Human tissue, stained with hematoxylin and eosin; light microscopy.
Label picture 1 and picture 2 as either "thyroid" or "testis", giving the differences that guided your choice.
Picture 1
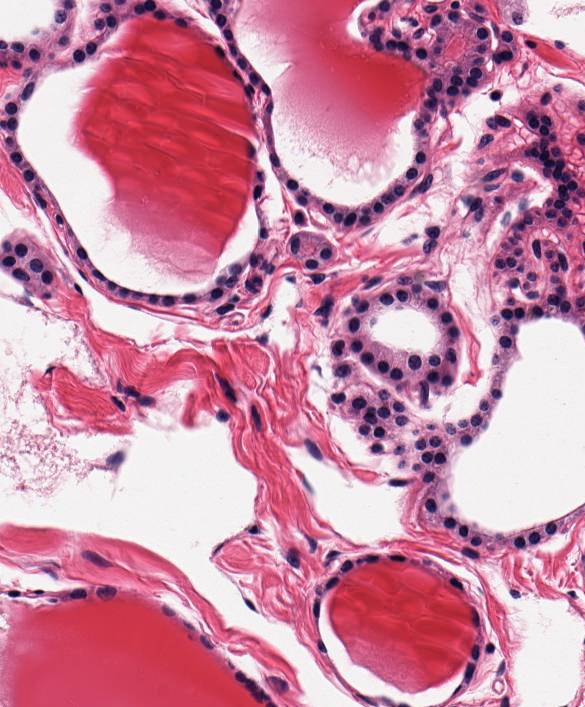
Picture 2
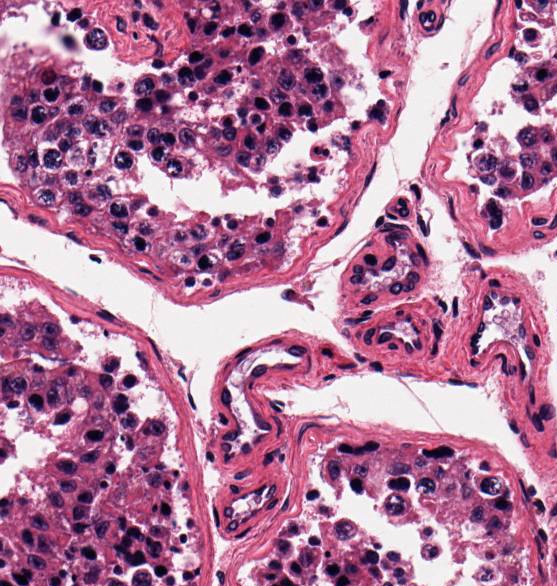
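The thyroid is picture 1; the testis, picture 2. Thyroid: large follicles lined by a single layer of flattened to low cuboidal cells with round dark nuclei; their colloid is retracted from the lining, leaving a clear white gap along the epithelium. Small follicles at the right centre have empty lumens and a cuboidal lining. Wavy pink collagen fibres with scattered slender dark nuclei run between follicles, centre and left. Testis: cross-sections of rounded tubules separated by pale, largely empty spaces, their walls holding flattened, elongated nuclei parallel to the wall. Large corner tubules are filled with many layers of cells with round nuclei; in the upper-left one, some cells have large round nuclei amid pale cytoplasm.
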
